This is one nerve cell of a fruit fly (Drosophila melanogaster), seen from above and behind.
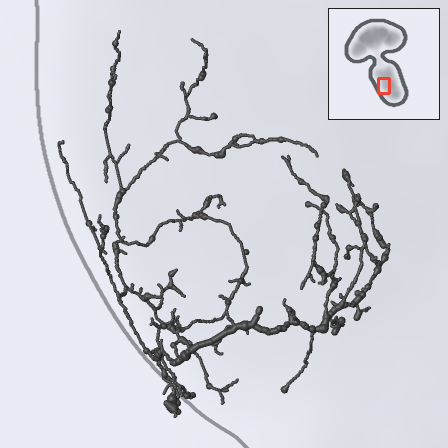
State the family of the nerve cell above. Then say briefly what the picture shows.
The family is hemilineage 13A. This is a nerve-cord intrinsic neuron. It lies in the nerve cord. The picture shows dozens of branch ends.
